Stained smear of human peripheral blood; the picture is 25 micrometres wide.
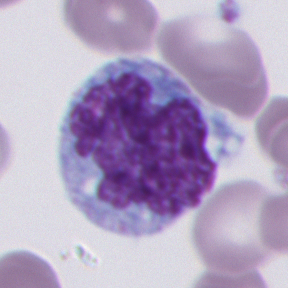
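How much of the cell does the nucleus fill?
Most of it, leaving a rim of cytoplasm that is widest at the lower left.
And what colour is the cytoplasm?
A pale greyish blue, with a few small clear spots toward the lower left.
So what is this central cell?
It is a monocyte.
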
